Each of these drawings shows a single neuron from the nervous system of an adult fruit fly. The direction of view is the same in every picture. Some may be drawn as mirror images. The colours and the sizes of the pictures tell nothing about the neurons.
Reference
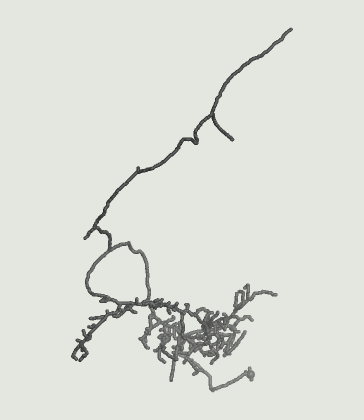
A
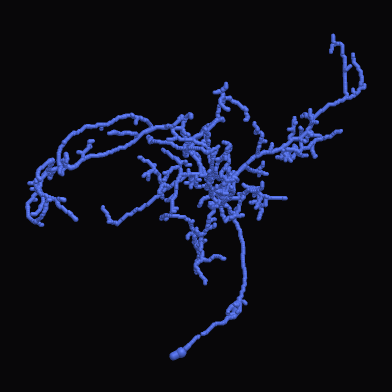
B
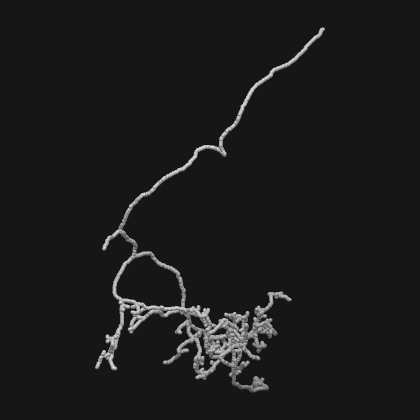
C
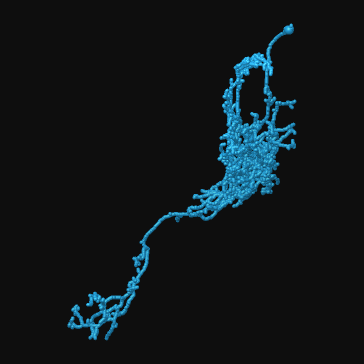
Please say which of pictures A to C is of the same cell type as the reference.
B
